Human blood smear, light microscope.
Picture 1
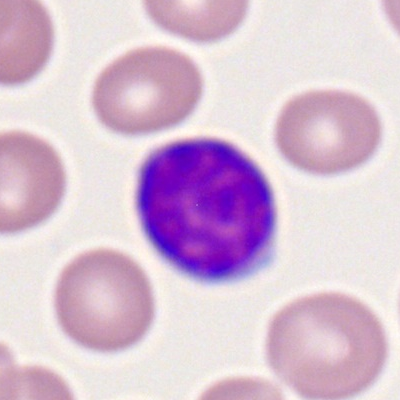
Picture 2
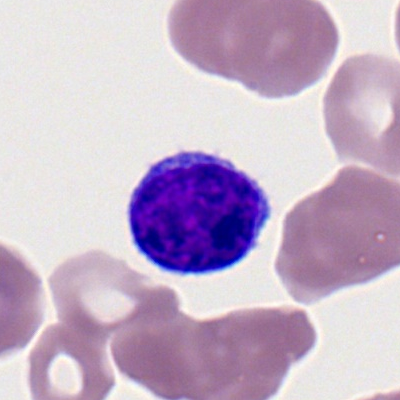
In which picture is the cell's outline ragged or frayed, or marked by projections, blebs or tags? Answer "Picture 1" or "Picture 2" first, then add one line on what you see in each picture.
Picture 2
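Picture 1: The cell has a smooth, nearly round outline.
Picture 2: The upper edge of the cell looks finely ragged.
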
